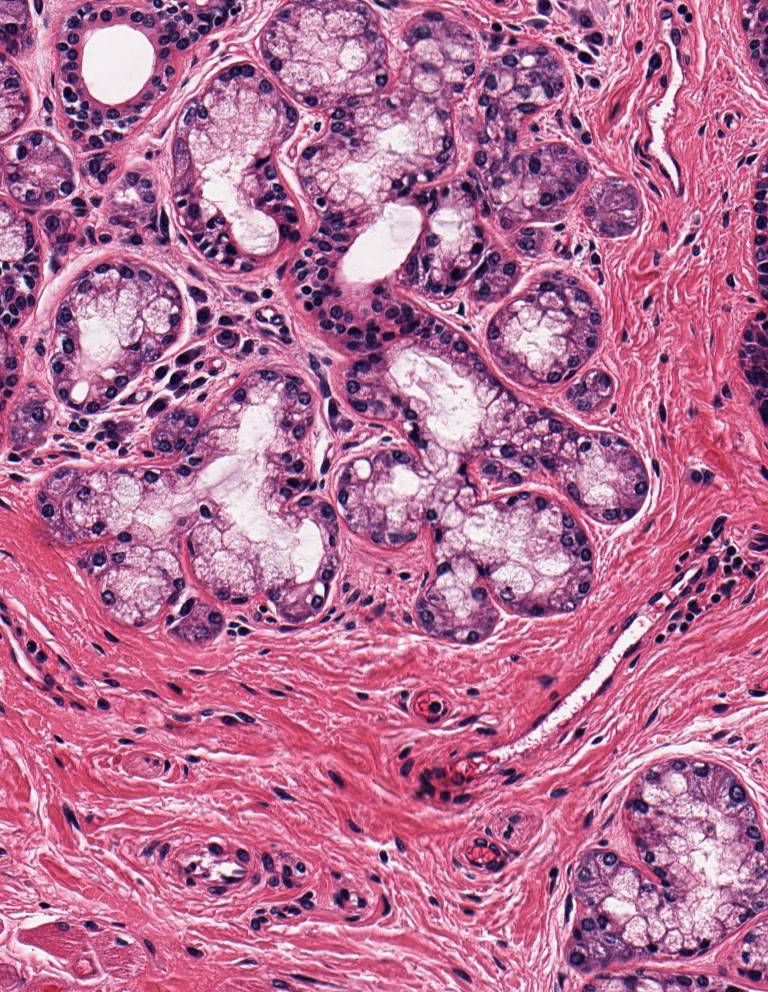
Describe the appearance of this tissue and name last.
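Scanning, I find a large cluster of gland acini filling the upper half and a separate small group of acini in the lower right corner. The acinar cells have pale, foamy, bubbly cytoplasm, faintly tinted grey-purple. Their nuclei are small and dark, pressed flat against the cell bases. In the stroma at lower centre, several small vessels hold red blood cells. This is minor salivary gland.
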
